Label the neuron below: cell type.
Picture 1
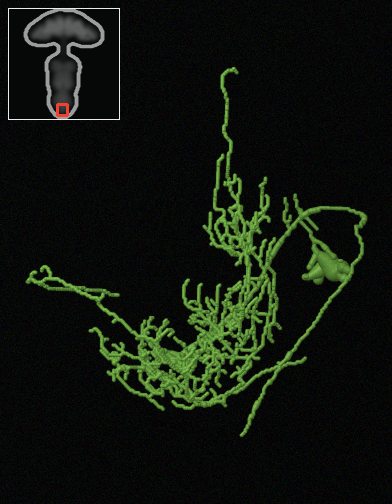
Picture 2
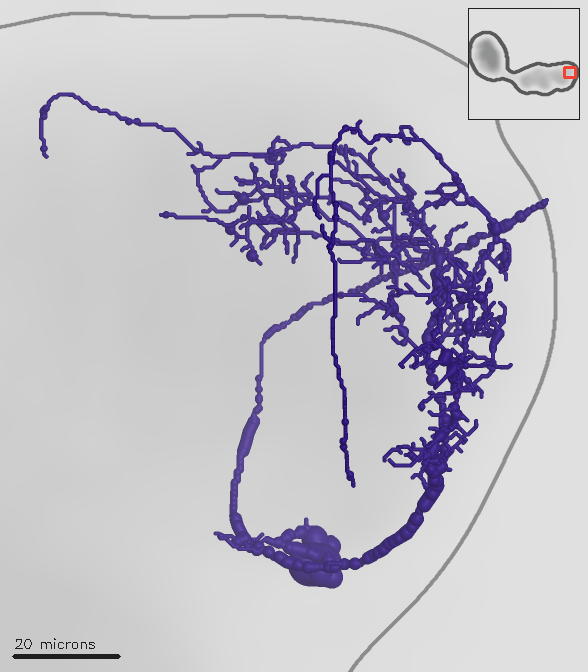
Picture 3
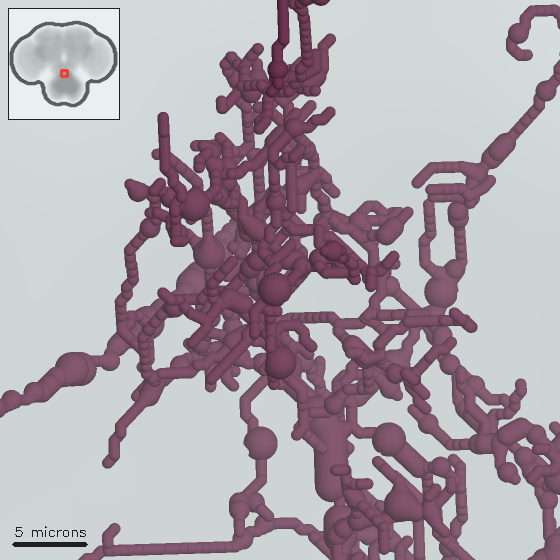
LK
